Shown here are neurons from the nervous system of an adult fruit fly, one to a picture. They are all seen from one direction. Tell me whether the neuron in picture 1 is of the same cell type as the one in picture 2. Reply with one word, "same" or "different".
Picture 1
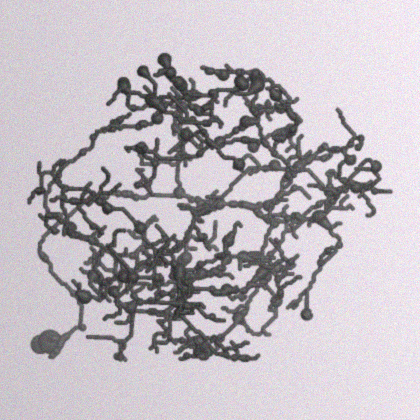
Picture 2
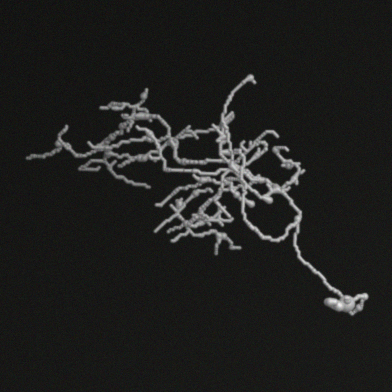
different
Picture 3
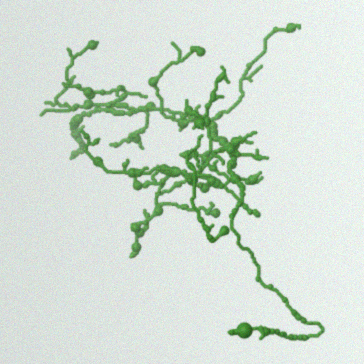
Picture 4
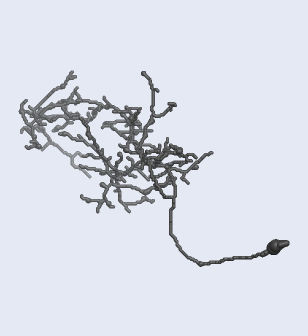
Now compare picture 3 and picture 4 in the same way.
same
